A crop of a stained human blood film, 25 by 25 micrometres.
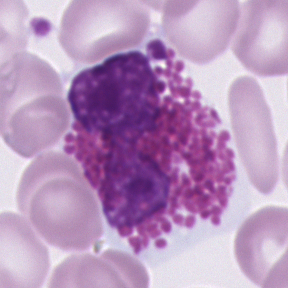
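Eosinophil in a stained peripheral blood smear. Its cytoplasm is packed with coarse, round granules of fairly even size that stain pinkish red. Where those granules bulge at the edge, the outline turns bumpy. You won't spot any nucleoli in the nucleus.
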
